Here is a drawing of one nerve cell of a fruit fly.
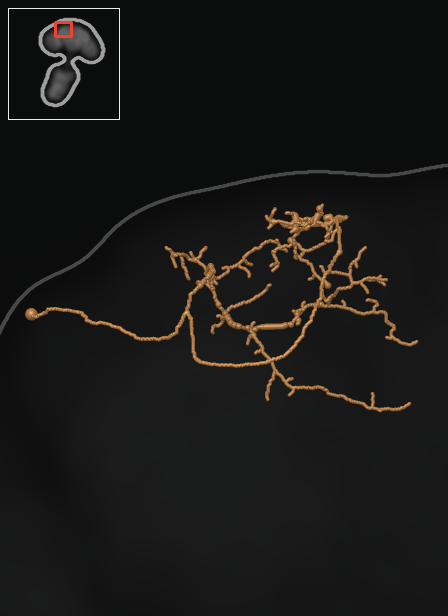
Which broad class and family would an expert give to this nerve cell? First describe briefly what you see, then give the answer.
It lies in the brain. The cell body is on the left of the picture. Dozens of branch ends can be seen. Its broad class is central-brain intrinsic neuron. The family is hemilineage SLPal1.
